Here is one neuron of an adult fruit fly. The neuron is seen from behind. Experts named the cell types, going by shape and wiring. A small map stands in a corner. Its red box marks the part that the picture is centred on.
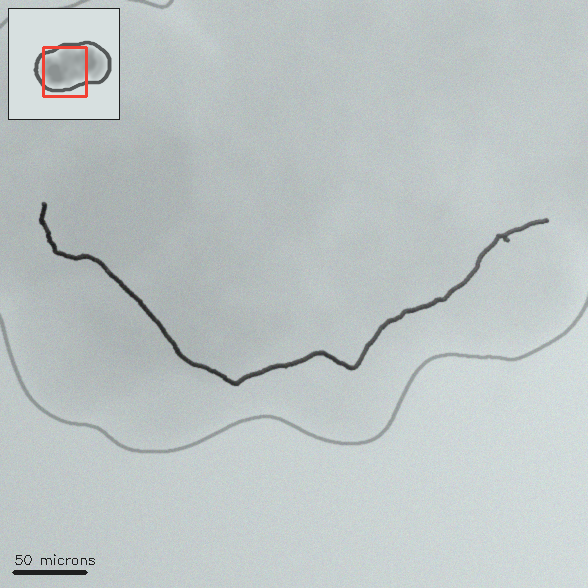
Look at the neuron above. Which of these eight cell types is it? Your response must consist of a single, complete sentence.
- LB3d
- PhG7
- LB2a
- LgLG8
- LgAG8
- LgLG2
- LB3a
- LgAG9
The cell type of the neuron here is LgAG8.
